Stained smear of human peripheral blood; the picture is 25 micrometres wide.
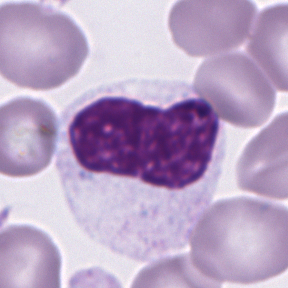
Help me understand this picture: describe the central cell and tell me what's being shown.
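Hmm, there's no distinct nucleolus I can make out in the nucleus. The cytoplasm looks abundant and pale greyish-lilac, with fine, sparse bluish-purple dots scattered through it. I don't see any vacuoles there either. So: this is a segmented neutrophil.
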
